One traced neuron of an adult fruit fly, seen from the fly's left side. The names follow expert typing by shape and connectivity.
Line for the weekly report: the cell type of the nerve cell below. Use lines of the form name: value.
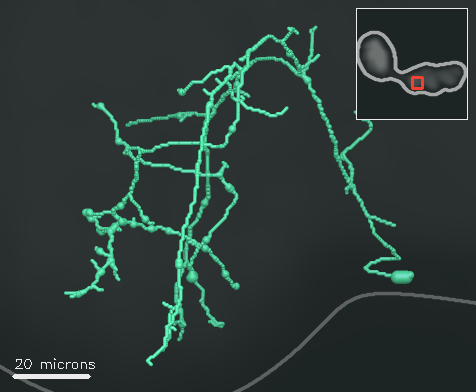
cell type: IN12B081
